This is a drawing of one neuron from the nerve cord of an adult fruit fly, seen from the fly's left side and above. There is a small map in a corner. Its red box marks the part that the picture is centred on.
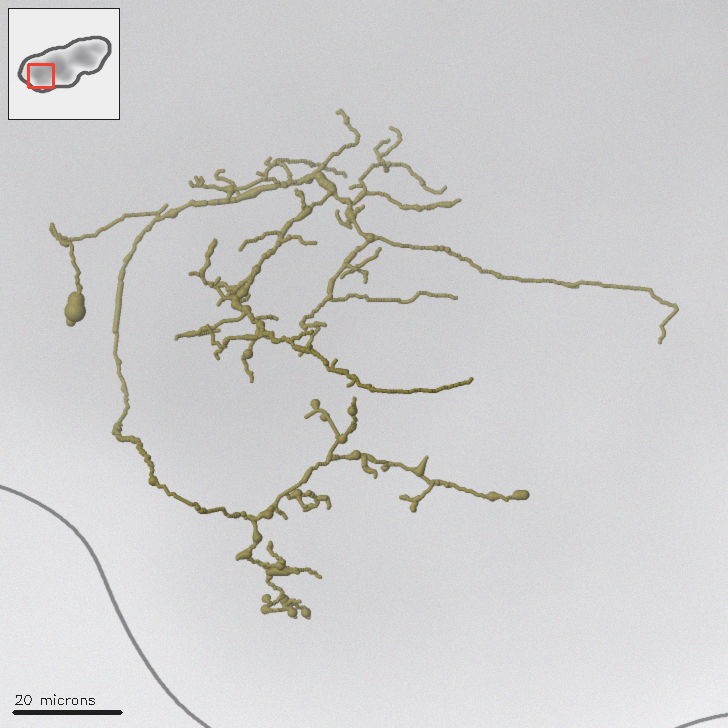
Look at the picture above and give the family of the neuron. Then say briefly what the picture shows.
The family is hemilineage 01A. This is a nerve-cord intrinsic neuron. From left to right in the picture it spans about 120 microns. Dozens of branch ends can be seen.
